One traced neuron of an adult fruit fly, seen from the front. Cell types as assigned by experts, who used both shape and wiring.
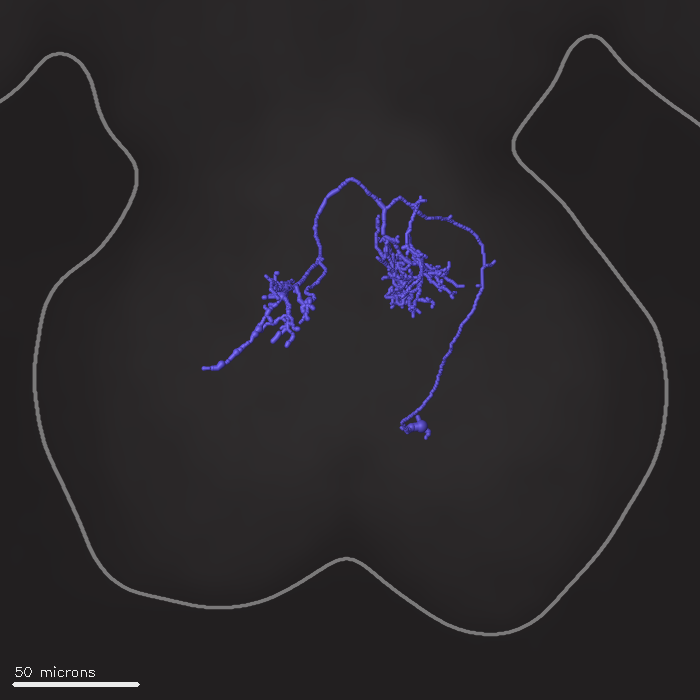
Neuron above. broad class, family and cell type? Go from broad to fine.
nerve-cord intrinsic neuron; hemilineage 06A; IN06A018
